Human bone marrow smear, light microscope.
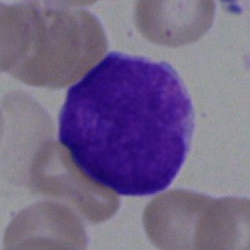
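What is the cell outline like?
Roughly round, with a few slightly flattened, angular stretches.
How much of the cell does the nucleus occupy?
Almost all of it; cytoplasm is at most a very thin rim that is hardly visible.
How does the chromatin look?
Deep purple-blue with a fine texture and no coarse dark clumps.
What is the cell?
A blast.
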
